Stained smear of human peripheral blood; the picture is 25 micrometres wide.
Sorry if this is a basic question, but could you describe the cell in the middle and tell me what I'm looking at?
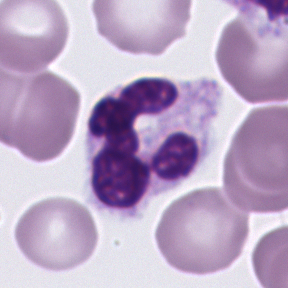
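First, the nucleus: it is split into several distinct lobes. Second, the chromatin: dark purple and coarsely clumped. Third, the cytoplasm: pale pinkish-lilac, with fine, faint lilac granules scattered through it. Last, the name: a segmented neutrophil.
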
